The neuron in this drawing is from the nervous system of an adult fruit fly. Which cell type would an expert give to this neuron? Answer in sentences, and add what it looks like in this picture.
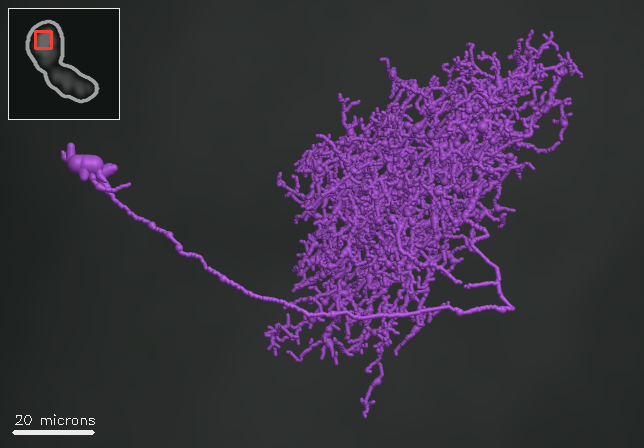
The cell type is Li30. It is an optic-lobe intrinsic neuron. From left to right in the picture it spans about 130 microns. More than a hundred branch ends can be seen.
